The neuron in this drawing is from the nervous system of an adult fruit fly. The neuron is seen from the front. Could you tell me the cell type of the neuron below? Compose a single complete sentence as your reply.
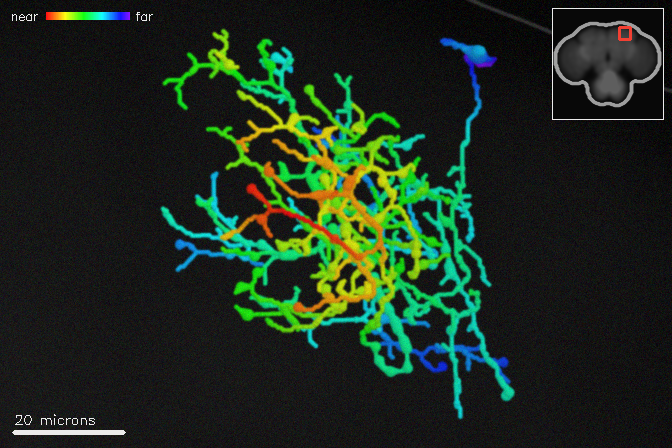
It is the cell type SLP464 to which this neuron belongs.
